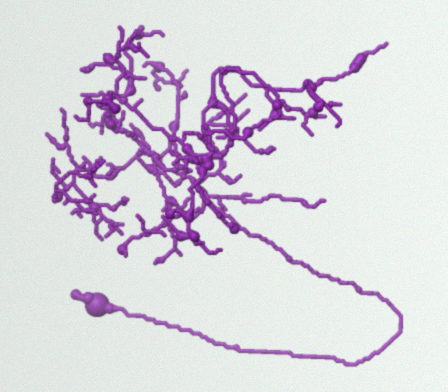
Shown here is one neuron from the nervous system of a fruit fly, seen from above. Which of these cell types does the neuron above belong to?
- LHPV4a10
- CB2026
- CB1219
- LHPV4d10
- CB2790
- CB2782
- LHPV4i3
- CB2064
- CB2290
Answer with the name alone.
CB2782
